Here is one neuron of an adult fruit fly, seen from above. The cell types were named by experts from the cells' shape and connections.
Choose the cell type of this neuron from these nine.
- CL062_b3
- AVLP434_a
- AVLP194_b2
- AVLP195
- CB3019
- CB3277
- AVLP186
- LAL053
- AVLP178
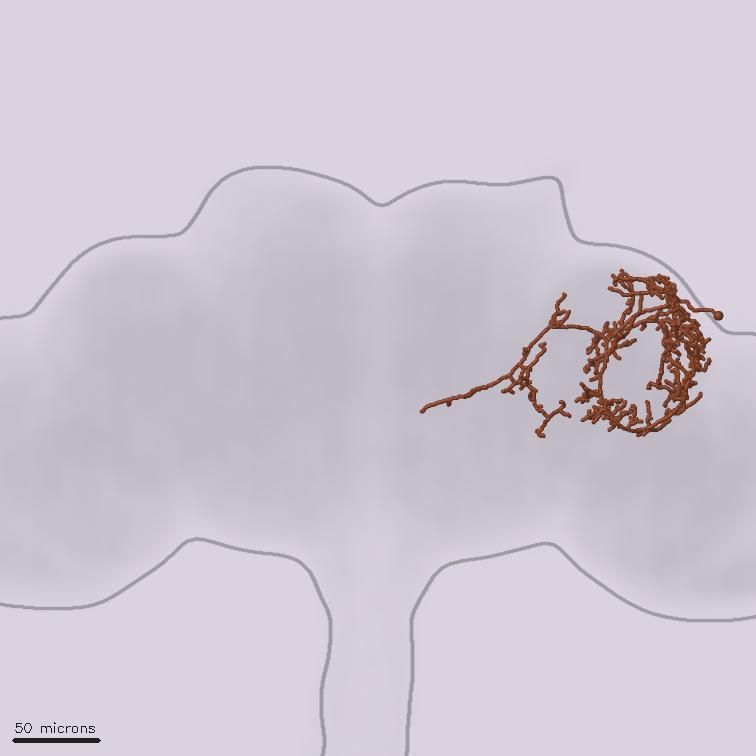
CB3277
